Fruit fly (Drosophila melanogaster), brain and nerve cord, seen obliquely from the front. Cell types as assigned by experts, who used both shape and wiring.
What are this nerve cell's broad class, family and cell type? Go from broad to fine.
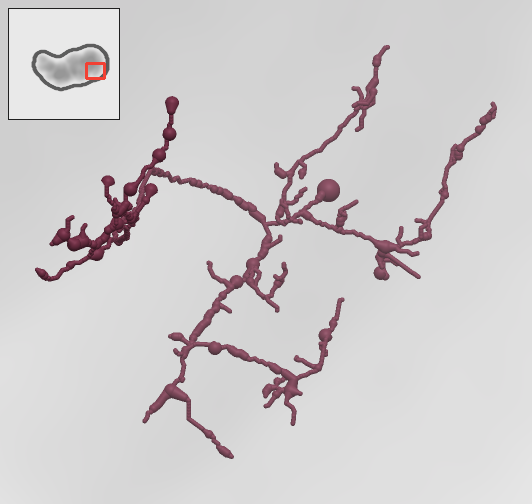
optic-lobe intrinsic neuron; Tm; Tm36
